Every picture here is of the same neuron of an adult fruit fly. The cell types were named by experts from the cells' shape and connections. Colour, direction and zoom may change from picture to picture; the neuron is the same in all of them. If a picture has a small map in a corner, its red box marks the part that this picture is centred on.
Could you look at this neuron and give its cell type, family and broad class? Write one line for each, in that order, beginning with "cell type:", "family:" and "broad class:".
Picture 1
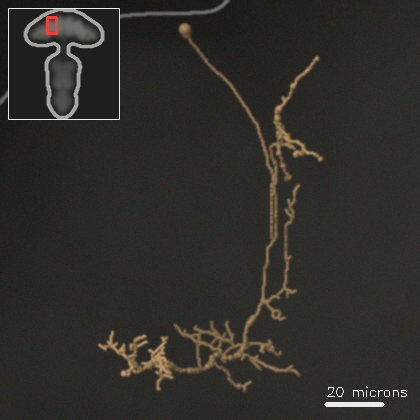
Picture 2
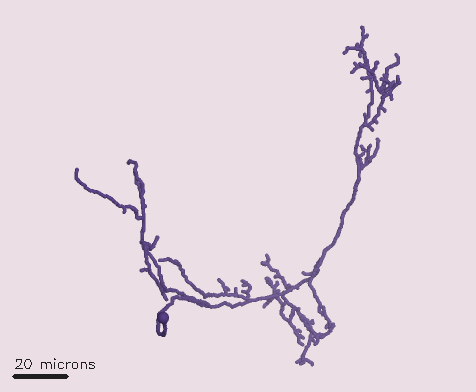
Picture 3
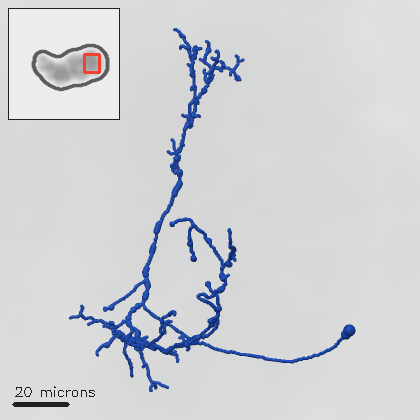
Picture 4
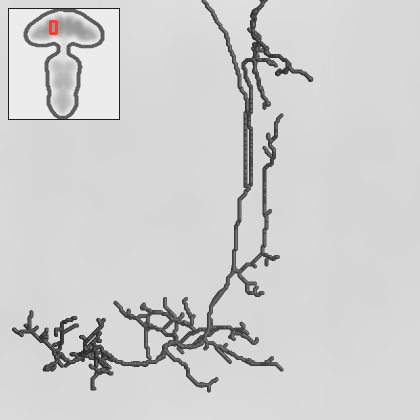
cell type: WEDPN7C
family: hemilineage LALa1_posterior
broad class: central-brain intrinsic neuron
